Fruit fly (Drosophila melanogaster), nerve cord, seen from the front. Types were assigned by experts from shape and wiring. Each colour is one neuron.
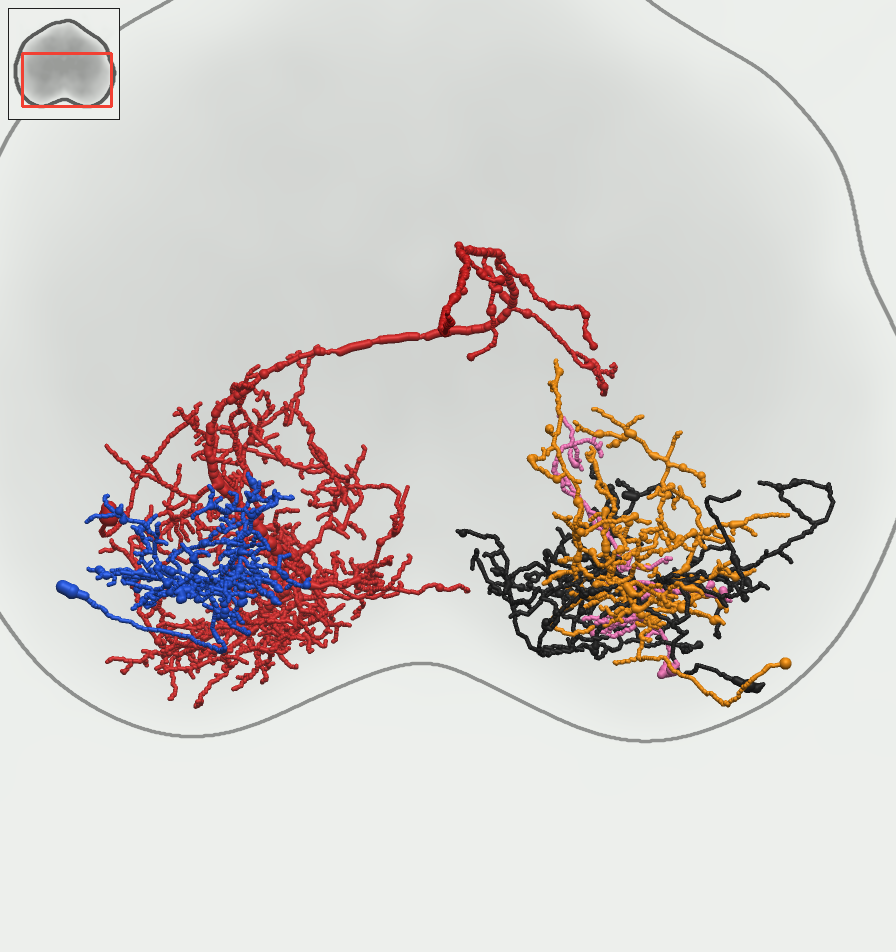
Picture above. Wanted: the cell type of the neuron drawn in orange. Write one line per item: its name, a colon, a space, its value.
cell type: IN01B033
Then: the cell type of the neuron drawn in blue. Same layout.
cell type: IN01B049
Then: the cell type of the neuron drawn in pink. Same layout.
cell type: IN01B057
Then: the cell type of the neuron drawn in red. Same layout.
cell type: AN08B026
